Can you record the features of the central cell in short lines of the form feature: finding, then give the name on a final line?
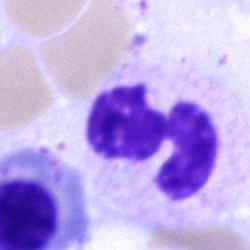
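Nucleus: right-hand lobe curved like a letter C, opening toward the left
Chromatin: dense, dark purple, with a few small paler patches
Cytoplasm: abundant, pale pinkish-lilac
Granules: fine, pinkish-violet, scattered through the cytoplasm
Cell type: segmented neutrophil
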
